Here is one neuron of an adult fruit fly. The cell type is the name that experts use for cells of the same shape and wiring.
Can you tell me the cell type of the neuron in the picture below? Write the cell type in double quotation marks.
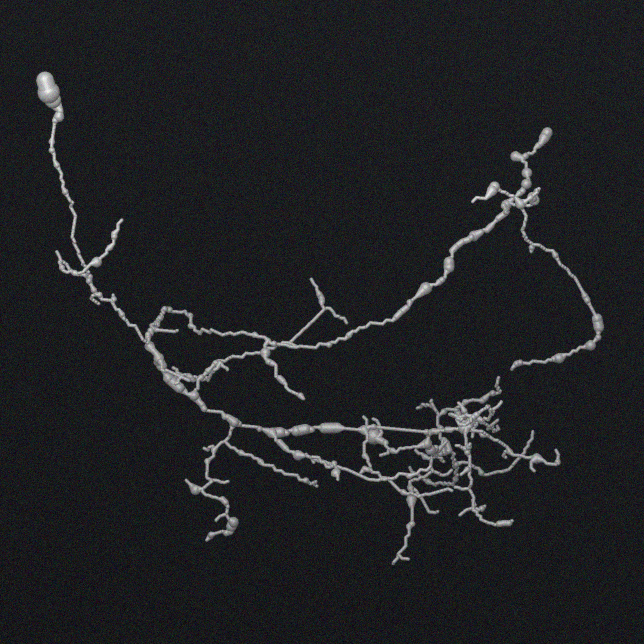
"IN20A.22A062"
